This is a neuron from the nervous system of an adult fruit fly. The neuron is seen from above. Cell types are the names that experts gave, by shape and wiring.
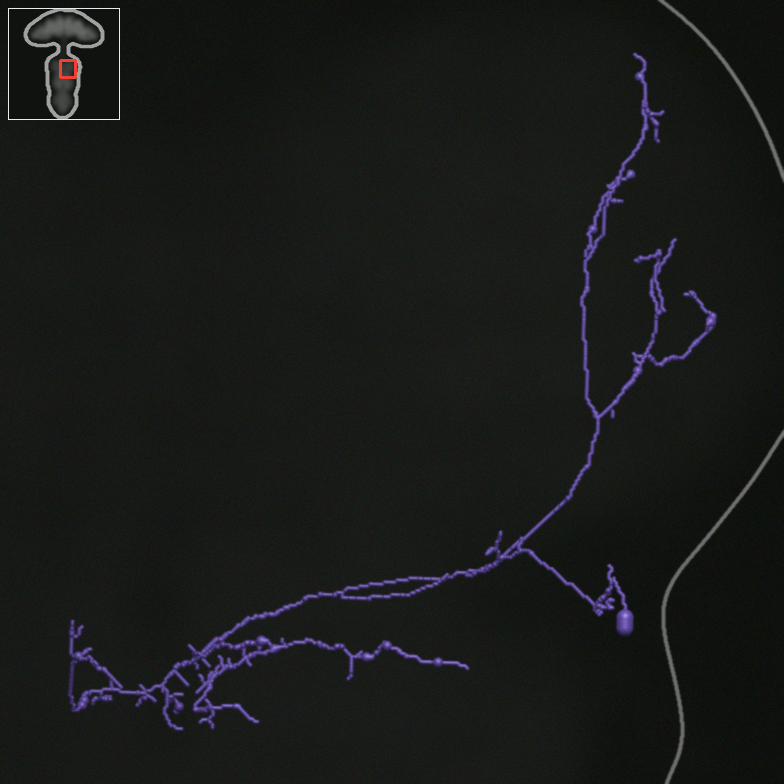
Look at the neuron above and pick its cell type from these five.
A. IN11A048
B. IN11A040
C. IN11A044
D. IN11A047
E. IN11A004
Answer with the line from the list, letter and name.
C. IN11A044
